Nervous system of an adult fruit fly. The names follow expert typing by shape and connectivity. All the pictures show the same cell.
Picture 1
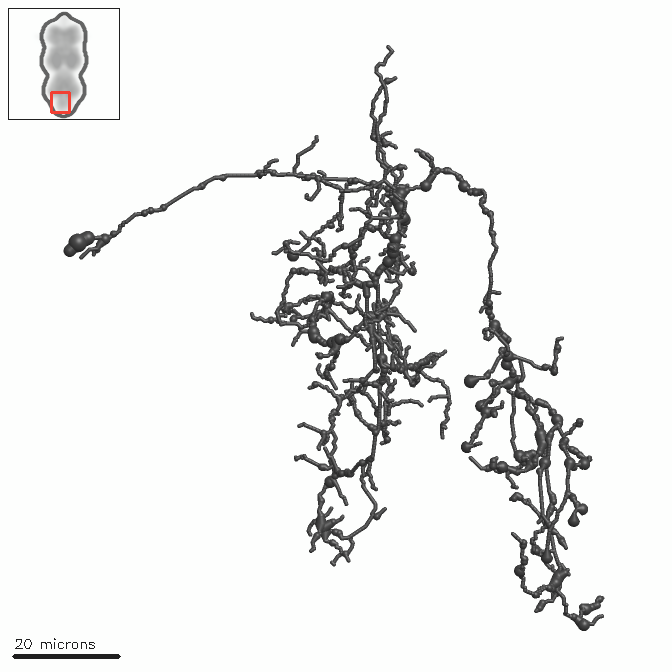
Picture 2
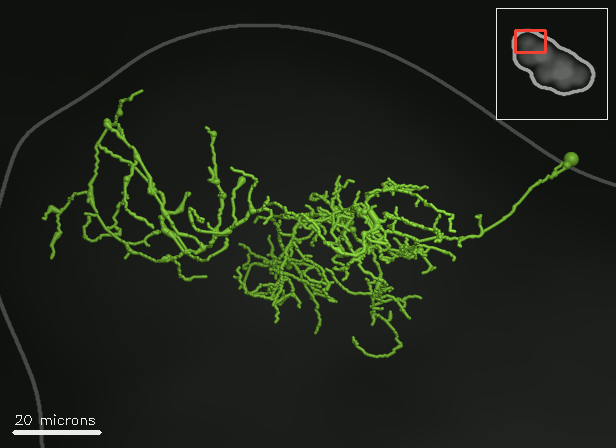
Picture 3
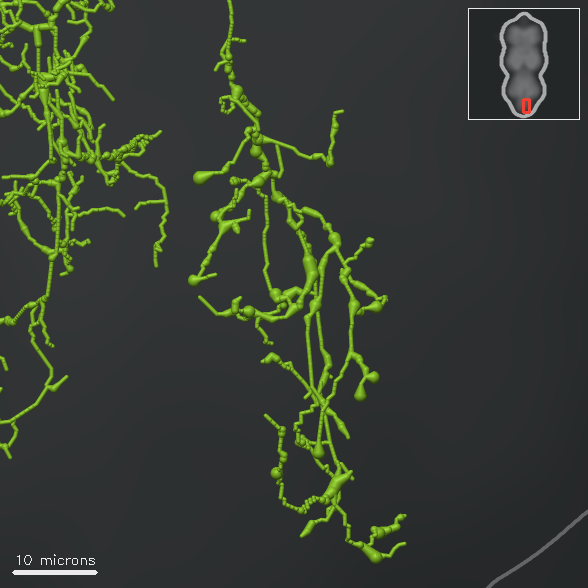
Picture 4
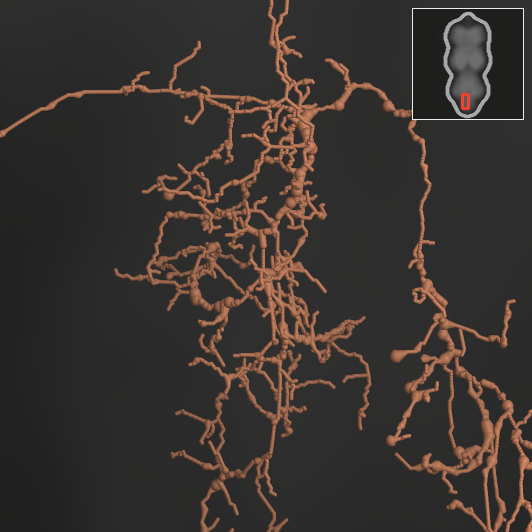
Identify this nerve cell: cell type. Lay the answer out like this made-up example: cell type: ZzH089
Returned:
cell type: INXXX407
